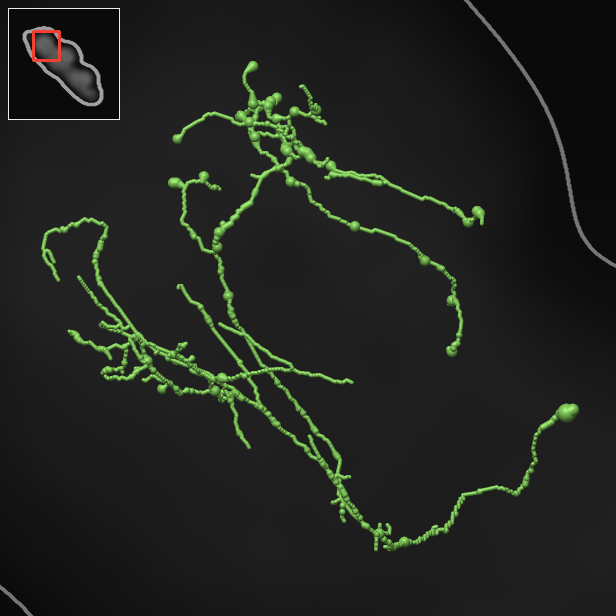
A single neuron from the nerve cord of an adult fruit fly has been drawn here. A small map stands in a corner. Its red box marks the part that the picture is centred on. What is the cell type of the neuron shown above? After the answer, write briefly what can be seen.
It is of cell type IN12A064. It is a nerve-cord intrinsic neuron. Dozens of branch ends can be seen. In this view it is about as wide as it is tall.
